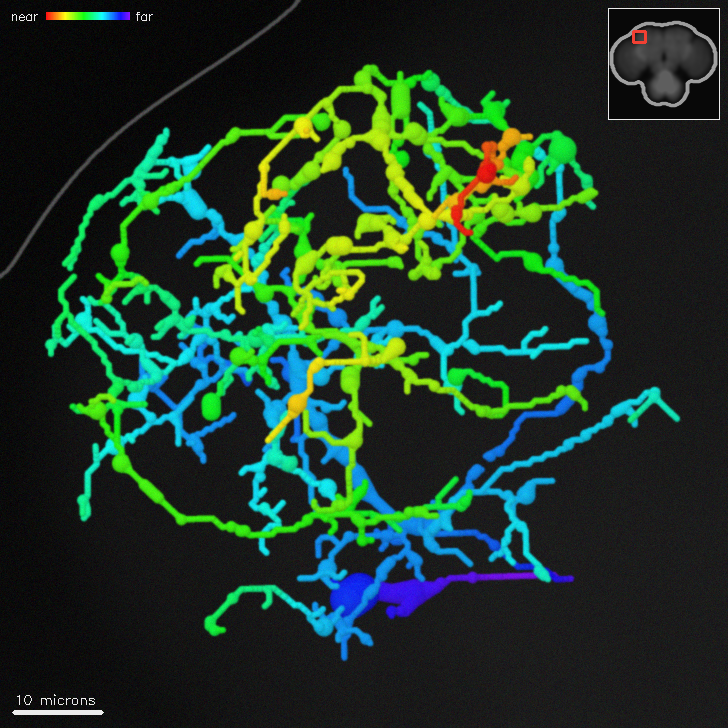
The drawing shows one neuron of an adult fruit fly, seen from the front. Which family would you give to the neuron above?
hemilineage LHp1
